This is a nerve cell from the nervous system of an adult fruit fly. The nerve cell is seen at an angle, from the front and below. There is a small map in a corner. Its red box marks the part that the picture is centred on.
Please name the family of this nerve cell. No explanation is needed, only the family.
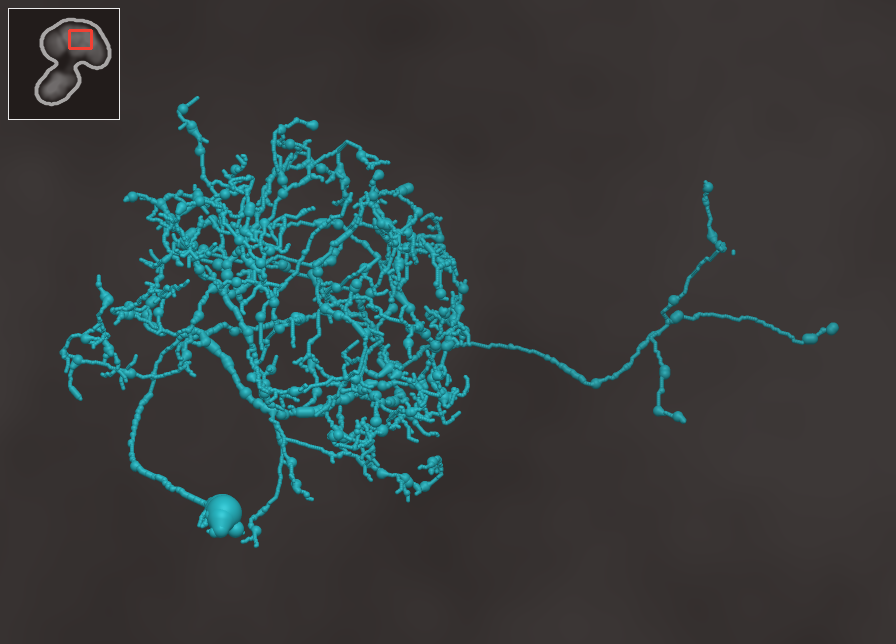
hemilineage ALv2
